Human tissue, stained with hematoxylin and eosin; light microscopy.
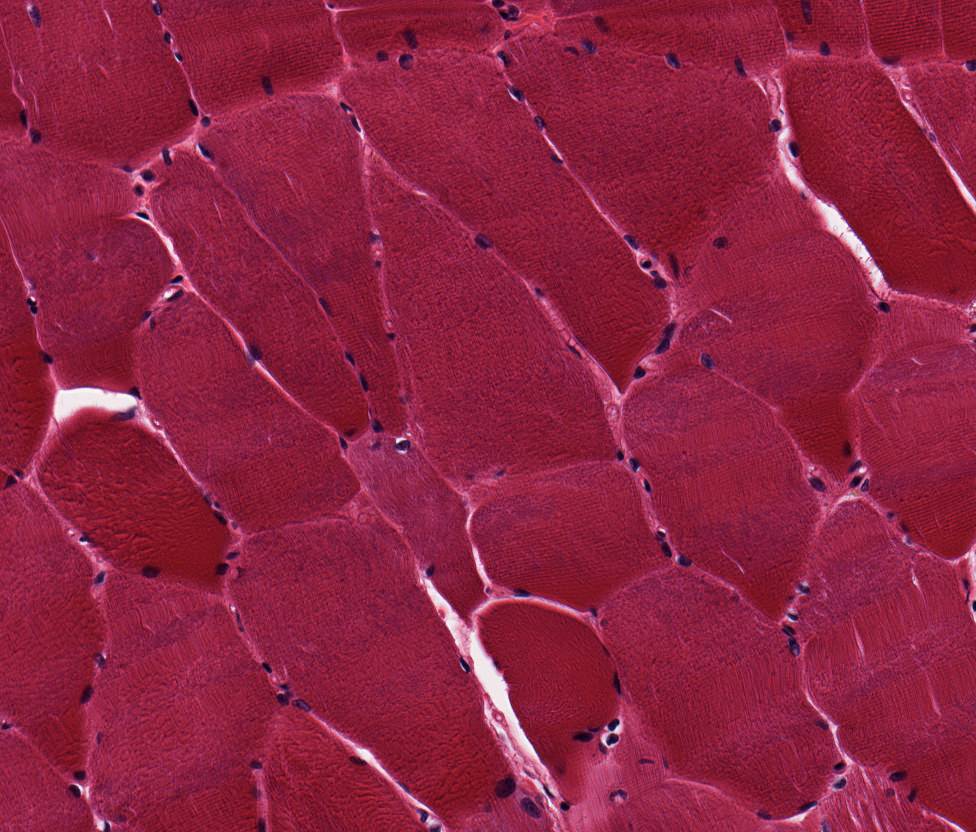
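Skeletal muscle in a haematoxylin and eosin stained section. Small dark fibre nuclei sit at the fibre edges, just beneath their borders. Thin strands of endomysium alone separate the fibres, and no adipocytes lie between them.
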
